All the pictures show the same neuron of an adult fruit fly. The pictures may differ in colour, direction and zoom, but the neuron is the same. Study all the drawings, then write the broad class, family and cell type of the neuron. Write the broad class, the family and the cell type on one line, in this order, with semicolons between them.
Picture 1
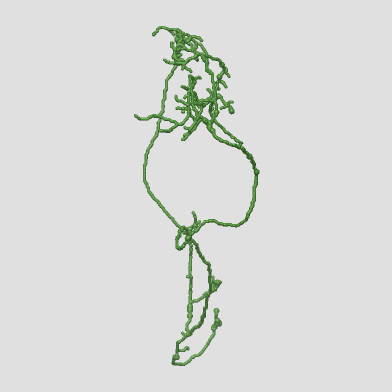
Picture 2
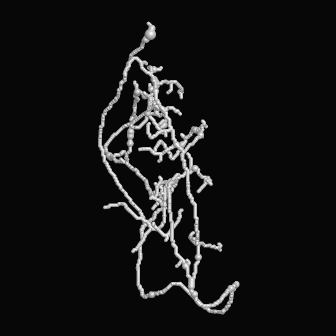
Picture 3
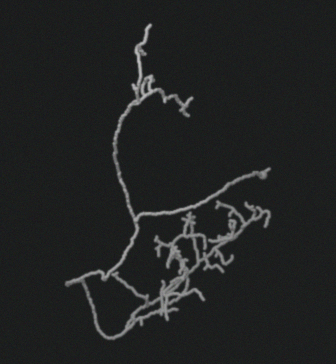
visual projection neuron; hemilineage VPNd1; LC29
